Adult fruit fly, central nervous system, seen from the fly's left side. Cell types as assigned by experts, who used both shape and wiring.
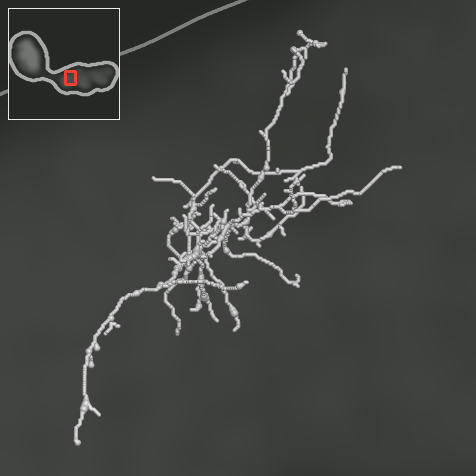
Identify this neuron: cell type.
IN21A084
